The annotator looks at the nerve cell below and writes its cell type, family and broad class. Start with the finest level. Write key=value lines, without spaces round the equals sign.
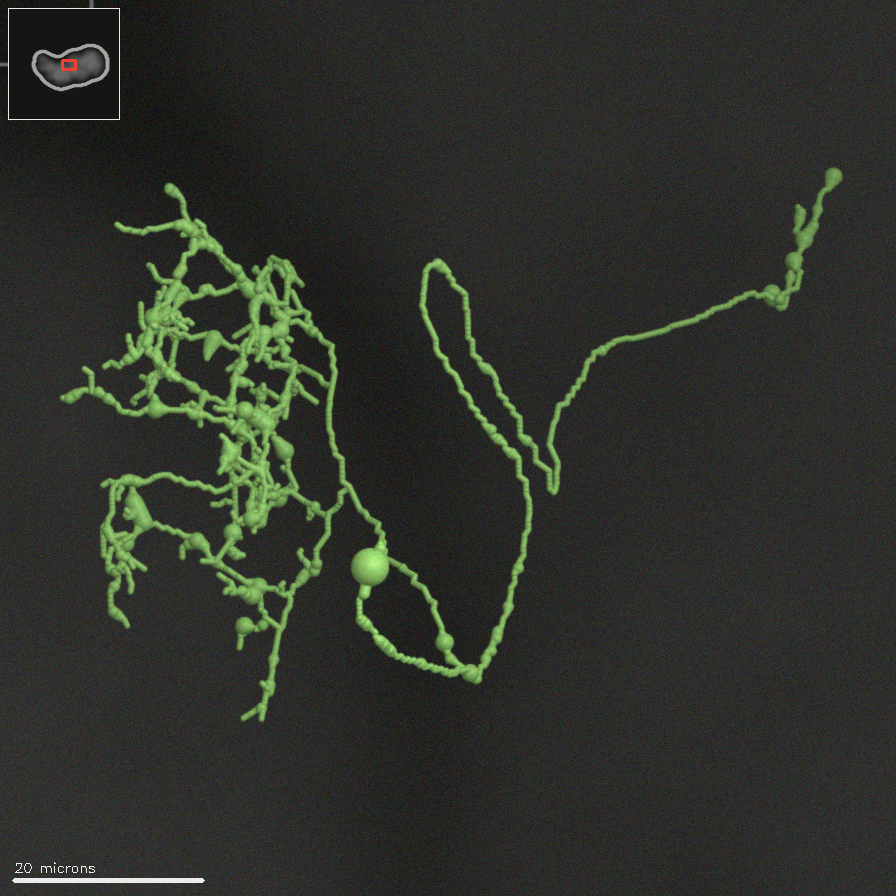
cell_type=LC20a
family=LC
broad_class=visual projection neuron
